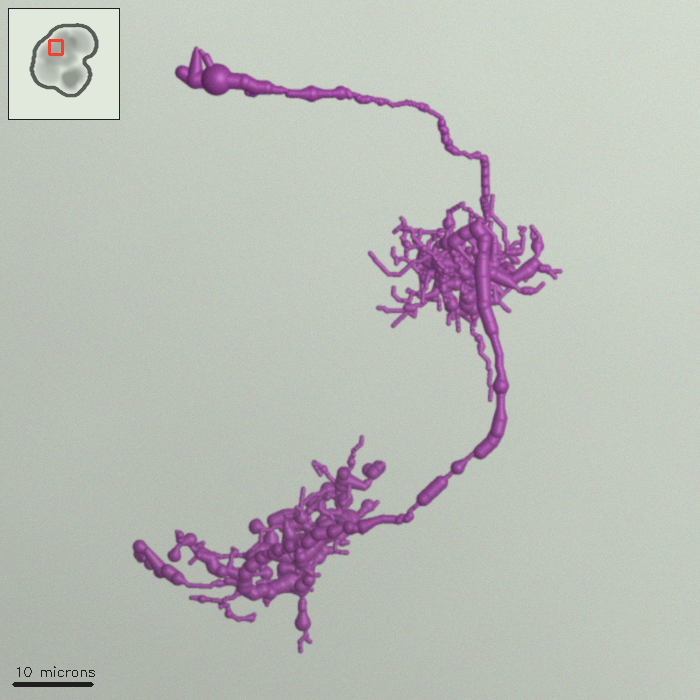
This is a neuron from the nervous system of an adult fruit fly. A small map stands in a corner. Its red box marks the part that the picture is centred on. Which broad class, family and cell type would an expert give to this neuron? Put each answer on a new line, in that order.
central-brain intrinsic neuron
class CX
hDeltaB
